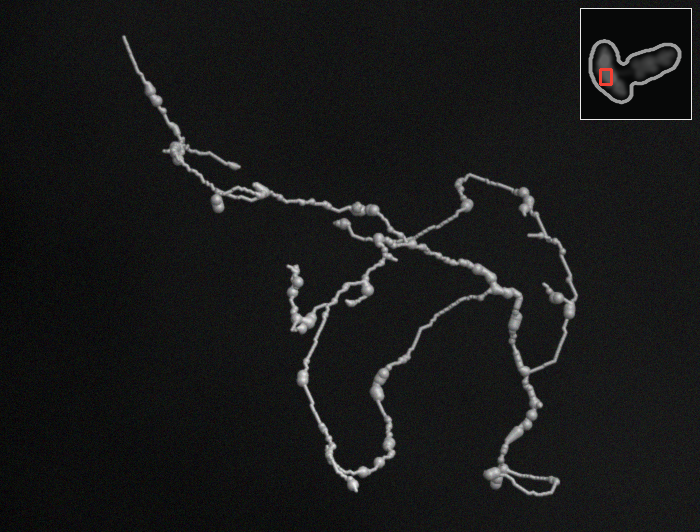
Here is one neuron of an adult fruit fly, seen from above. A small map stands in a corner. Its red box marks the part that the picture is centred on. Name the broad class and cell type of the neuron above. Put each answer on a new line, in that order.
sensory neuron entering the brain
GNG643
